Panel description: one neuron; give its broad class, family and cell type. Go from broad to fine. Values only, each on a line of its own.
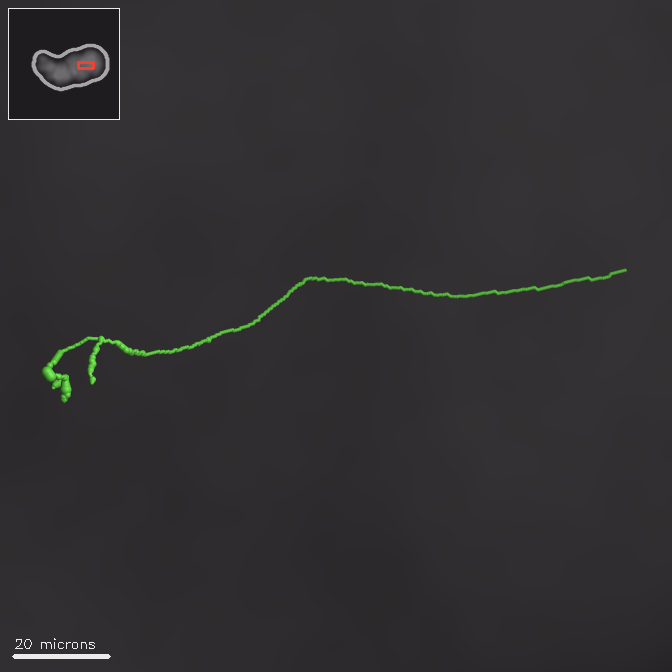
sensory neuron entering the brain
class olfactory
ORN_DL3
